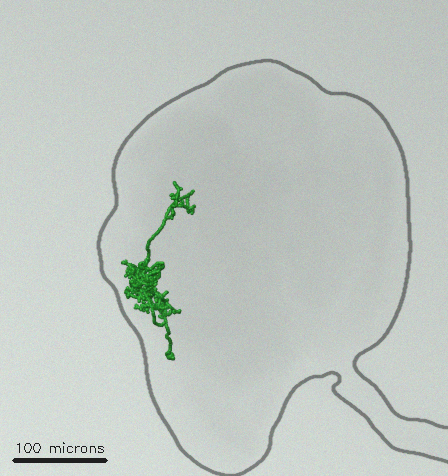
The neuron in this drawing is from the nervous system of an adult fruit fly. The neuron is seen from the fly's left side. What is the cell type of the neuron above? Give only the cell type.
AVLP345_a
